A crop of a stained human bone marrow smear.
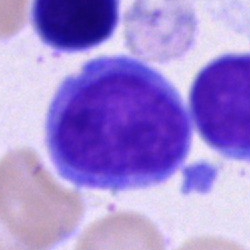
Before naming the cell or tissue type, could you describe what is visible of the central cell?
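Thin rim of cytoplasm only, deep blue; nucleus fills nearly whole cell. Outline roughly round. Chromatin finely granular, evenly spread. Cell: blast.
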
